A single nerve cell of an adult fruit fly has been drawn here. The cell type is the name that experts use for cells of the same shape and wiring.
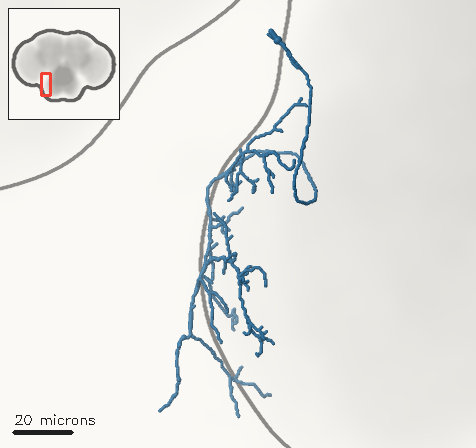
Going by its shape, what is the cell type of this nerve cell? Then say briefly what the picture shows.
The cell type is Tr flexor MN. This is a motor neuron of the nerve cord. The cell body can be seen at the top of the picture. From top to bottom in the picture it spans about 130 microns. Dozens of branch ends can be seen.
